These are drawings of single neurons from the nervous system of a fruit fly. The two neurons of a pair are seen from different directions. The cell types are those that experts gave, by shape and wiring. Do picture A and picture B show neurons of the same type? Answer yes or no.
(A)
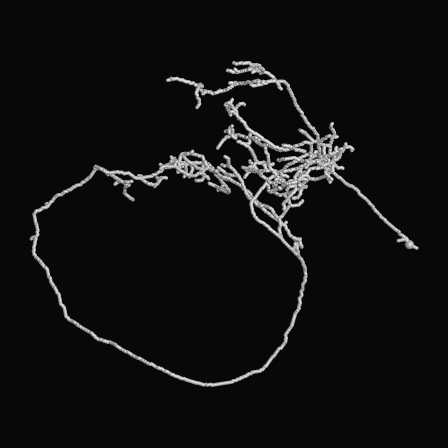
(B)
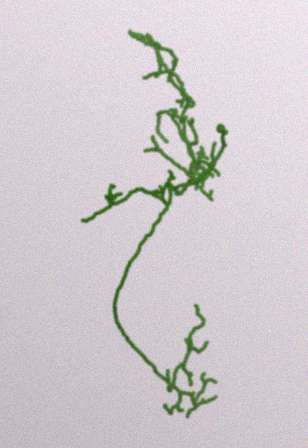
no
